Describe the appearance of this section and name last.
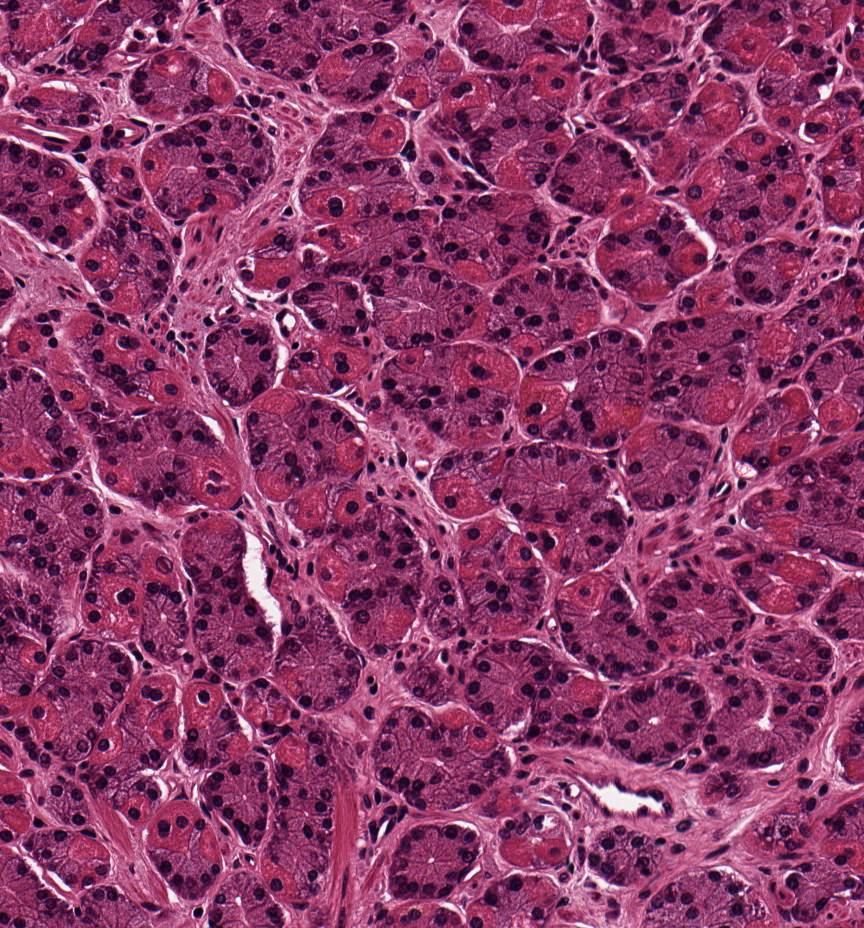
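So: rounded glands in cross-section, closely packed everywhere, thin strands of stroma between. Parietal cells, bright pink, round central nucleus, scattered throughout. Purple gland cells keep their nuclei toward each gland's outer edge. Lumens: tiny central points or slits, not dilated. This is stomach.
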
